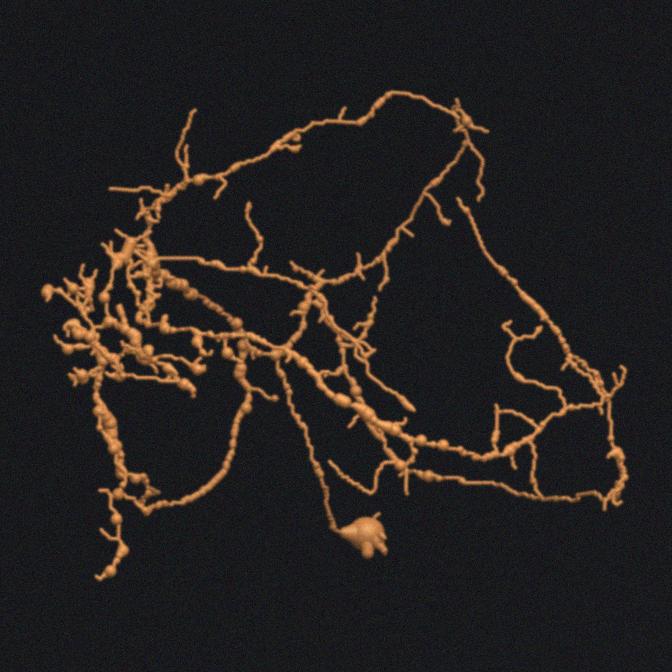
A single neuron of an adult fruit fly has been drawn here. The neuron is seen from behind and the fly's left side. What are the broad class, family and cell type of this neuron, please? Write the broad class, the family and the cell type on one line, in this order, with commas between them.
central-brain intrinsic neuron, hemilineage SLPa&l1_anterior, CL089_a1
